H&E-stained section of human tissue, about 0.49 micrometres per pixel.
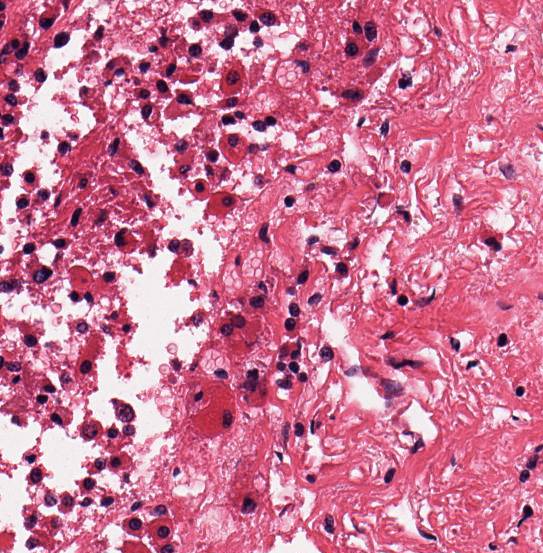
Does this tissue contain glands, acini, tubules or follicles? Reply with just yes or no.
No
